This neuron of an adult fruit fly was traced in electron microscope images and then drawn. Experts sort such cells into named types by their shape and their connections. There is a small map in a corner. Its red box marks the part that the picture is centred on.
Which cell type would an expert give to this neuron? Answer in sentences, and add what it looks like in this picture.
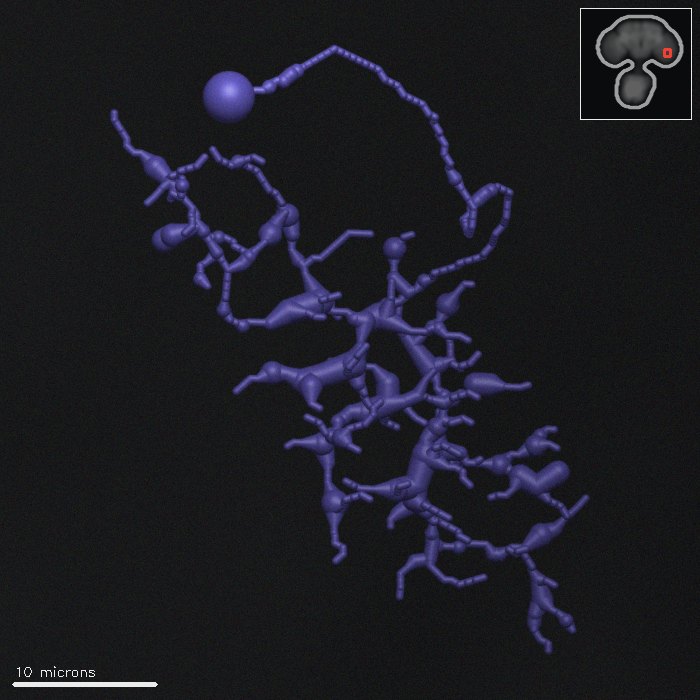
The cell type is Dm15. It is an optic-lobe intrinsic neuron. By the scale bar it is about 45 microns tall in this view. The picture shows dozens of branch ends.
